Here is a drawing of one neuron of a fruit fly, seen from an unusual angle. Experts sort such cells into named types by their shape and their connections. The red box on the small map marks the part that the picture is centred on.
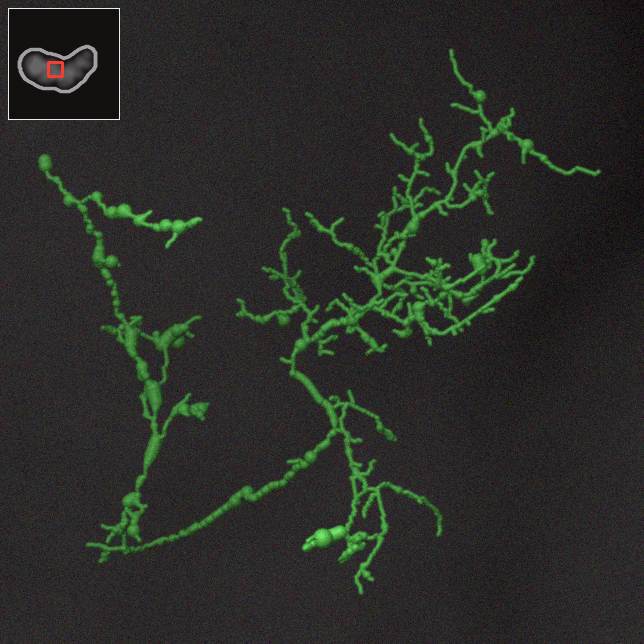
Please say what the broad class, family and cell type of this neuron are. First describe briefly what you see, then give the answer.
Its cell body lies at the bottom of the picture. As drawn here it is about as wide as it is tall. It is a central-brain intrinsic neuron. The family is hemilineage VLPl2_posterior. It is of cell type CB2379.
